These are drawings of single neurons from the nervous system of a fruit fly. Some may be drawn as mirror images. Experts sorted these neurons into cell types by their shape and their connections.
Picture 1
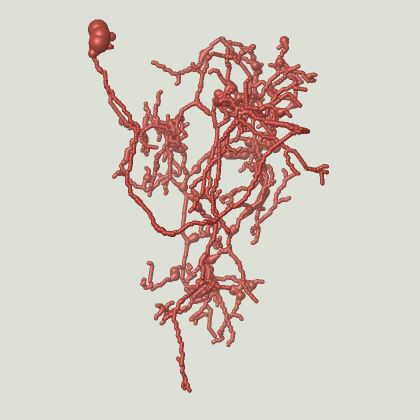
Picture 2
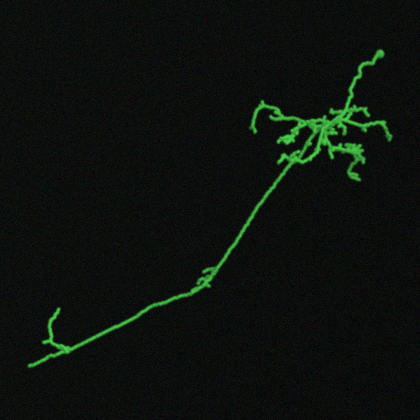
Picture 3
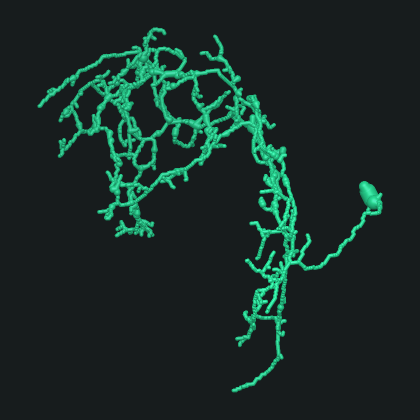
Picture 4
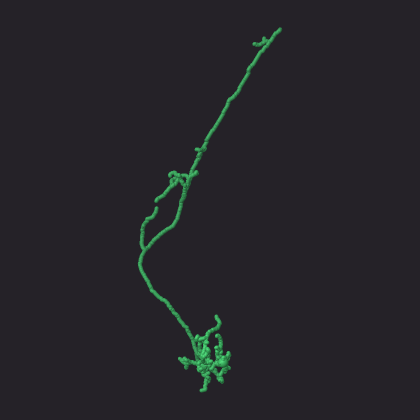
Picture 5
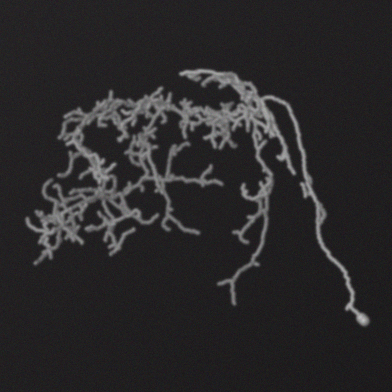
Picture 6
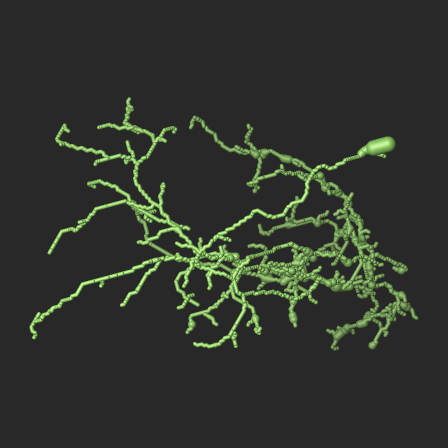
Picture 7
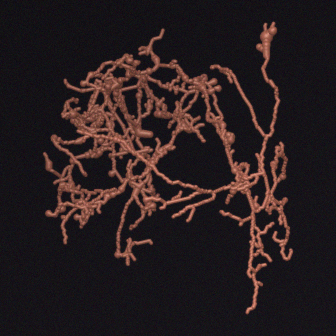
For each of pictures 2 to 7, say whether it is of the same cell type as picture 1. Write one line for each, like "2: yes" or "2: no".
2: no
3: yes
4: no
5: yes
6: yes
7: yes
